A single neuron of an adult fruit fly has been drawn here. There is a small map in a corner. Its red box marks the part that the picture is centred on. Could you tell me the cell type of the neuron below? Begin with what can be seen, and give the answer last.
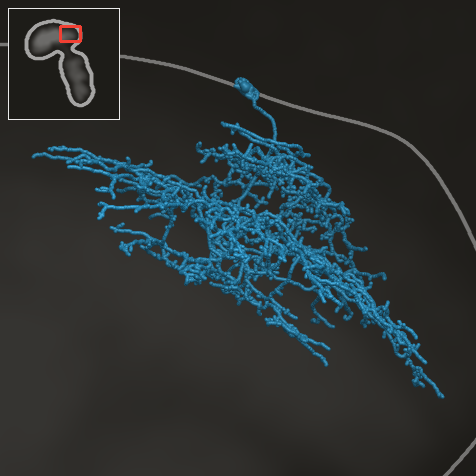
The picture shows dozens of branch ends. In this view it is wider than it is tall. This is an optic-lobe intrinsic neuron. The cell type is Mi18.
